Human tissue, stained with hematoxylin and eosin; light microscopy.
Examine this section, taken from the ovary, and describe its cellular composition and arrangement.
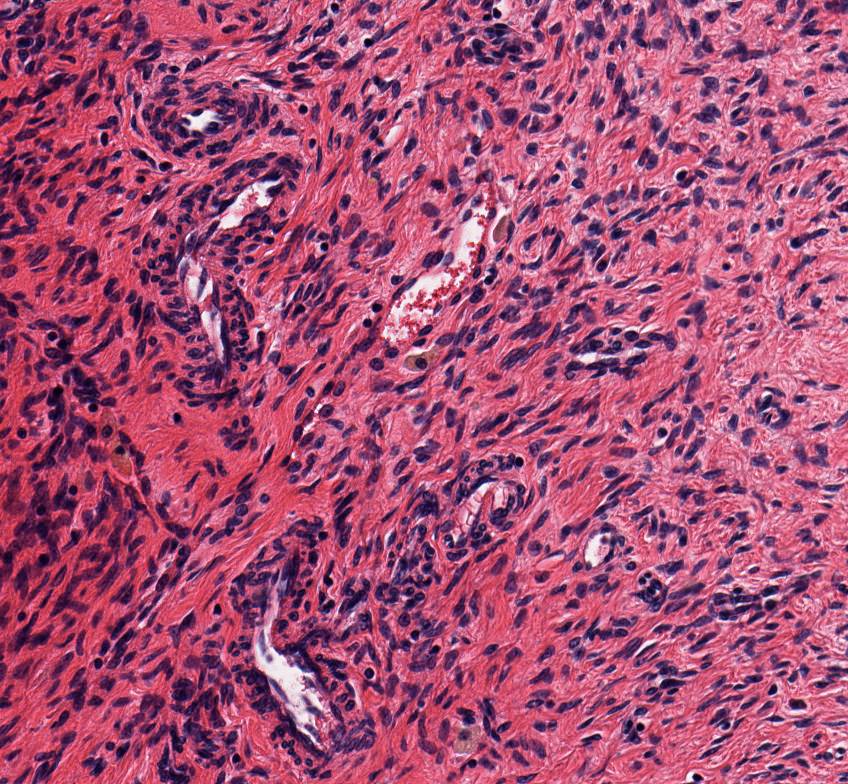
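Spindle cells throughout, in short intersecting fascicles running in varying directions. The nuclei are dark and elongated, spindle to oval, with tapering ends. Bright pink, fibrillary, collagen-like stroma sits between the cells everywhere. You'll also spot several small, thin-walled, slit-like vessels with cells clustered round them.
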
